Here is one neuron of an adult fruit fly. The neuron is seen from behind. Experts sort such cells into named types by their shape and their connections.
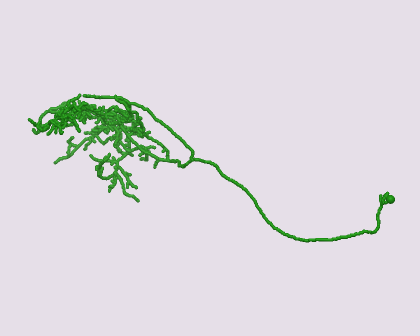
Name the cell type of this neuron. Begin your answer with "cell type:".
cell type: SMP002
